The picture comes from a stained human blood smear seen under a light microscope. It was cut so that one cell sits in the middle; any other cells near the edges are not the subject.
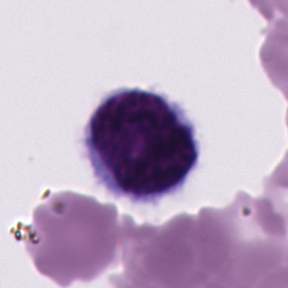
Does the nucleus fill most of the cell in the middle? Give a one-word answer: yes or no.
Yes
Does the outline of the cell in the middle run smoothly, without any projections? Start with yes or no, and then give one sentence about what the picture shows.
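No. Fine, short projections fringe the margin of the cell.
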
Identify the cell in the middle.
hairy cell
